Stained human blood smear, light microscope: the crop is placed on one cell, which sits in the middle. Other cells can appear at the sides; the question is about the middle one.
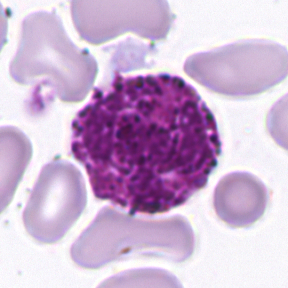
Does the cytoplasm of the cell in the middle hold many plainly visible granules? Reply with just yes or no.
Yes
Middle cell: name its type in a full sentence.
The middle of this crop is occupied by a basophil.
